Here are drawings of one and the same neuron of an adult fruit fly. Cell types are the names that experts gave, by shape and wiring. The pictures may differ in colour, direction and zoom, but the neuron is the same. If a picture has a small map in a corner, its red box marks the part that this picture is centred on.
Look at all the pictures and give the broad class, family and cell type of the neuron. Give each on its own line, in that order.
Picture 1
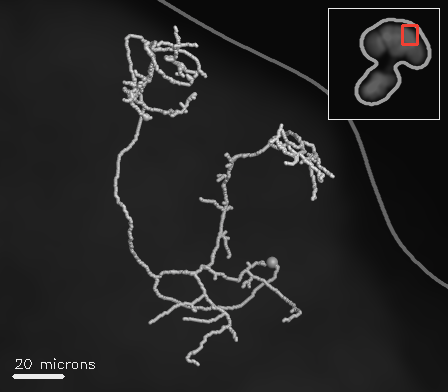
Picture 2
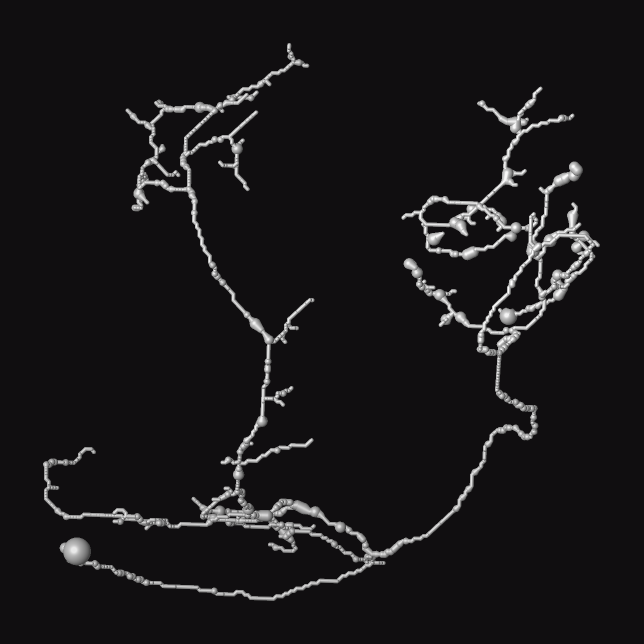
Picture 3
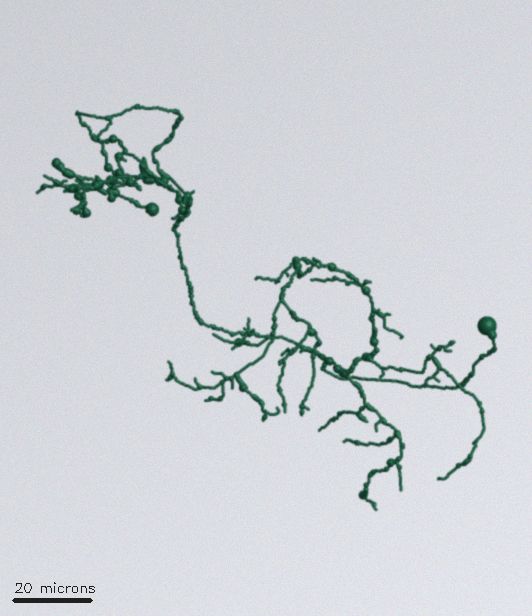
central-brain intrinsic neuron
hemilineage LHp3
CB1901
